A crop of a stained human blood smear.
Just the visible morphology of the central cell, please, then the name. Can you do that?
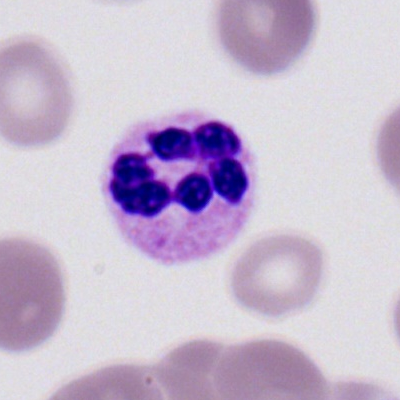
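The nucleus is split into more than five separate lobes, arranged in a ring around a paler central area. Its chromatin is dense, clumped and dark purple, while the cytoplasm is pale pink. This is a segmented neutrophil.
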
